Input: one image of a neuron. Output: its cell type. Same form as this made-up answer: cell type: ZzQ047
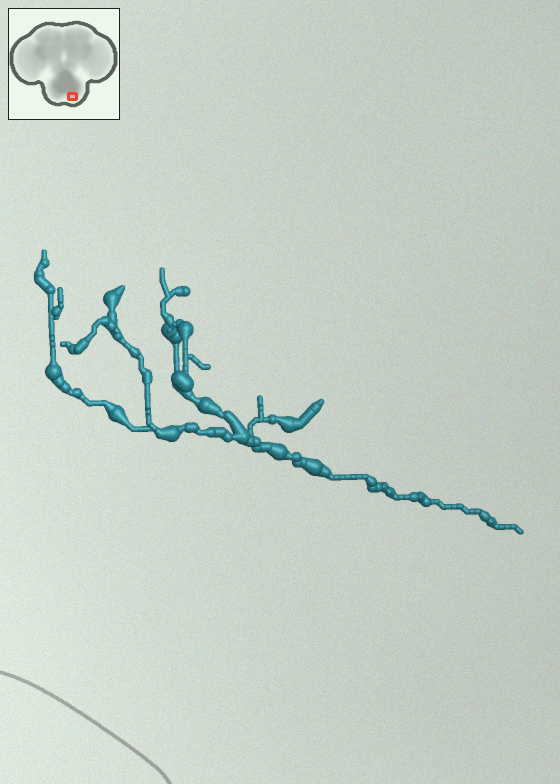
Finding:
cell type: SNta25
